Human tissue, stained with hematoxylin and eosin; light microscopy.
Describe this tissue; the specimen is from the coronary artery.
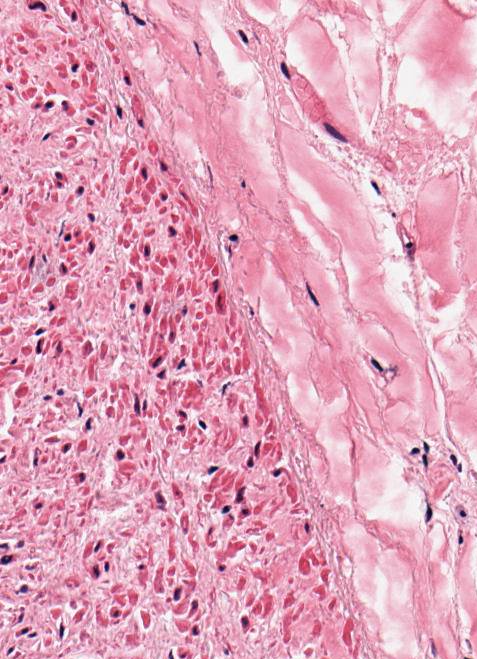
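A diagonal border, top centre to lower right, separates denser, more cellular tissue (left) from paler fibrous tissue (right). Many packed profiles on the left contain small, dark, round to oval nuclei. Rightward, broad pale pink fibrous bands carry few scattered, thin, elongated nuclei.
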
